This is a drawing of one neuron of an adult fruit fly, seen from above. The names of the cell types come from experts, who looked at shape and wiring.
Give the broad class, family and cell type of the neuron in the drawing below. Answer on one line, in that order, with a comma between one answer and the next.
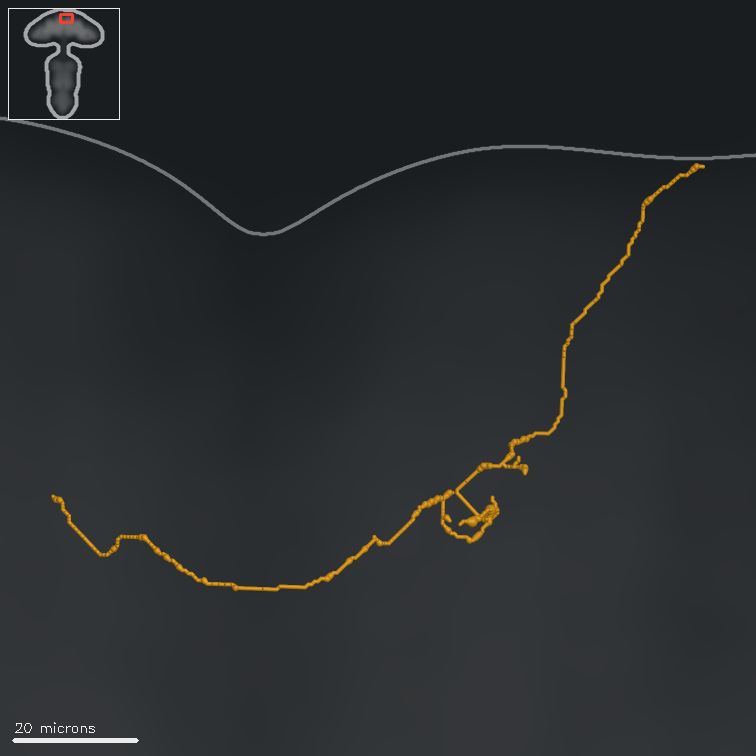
sensory neuron entering the brain, class olfactory, ORN_VM6m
